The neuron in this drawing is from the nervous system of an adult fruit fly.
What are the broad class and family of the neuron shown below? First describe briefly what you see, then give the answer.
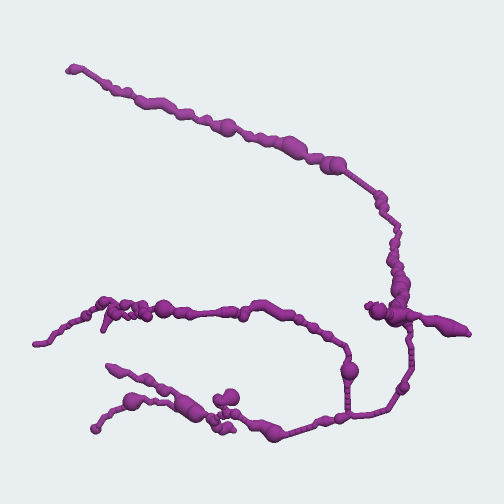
The drawing shows no cell body. There are a dozen or fewer branch ends. It is a sensory neuron entering the brain. The name of its family is class mechanosensory.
